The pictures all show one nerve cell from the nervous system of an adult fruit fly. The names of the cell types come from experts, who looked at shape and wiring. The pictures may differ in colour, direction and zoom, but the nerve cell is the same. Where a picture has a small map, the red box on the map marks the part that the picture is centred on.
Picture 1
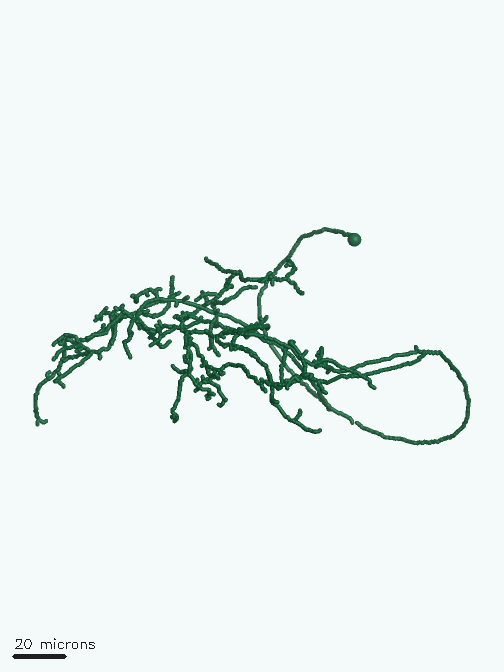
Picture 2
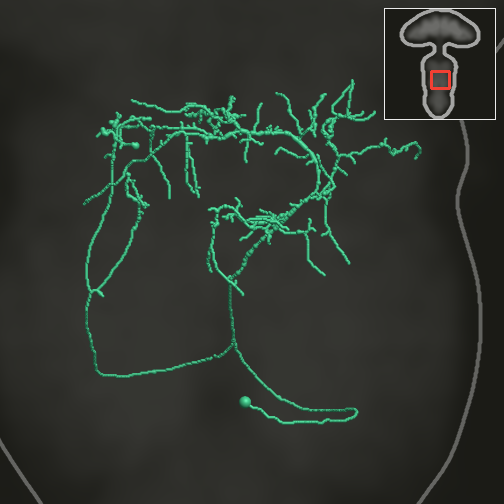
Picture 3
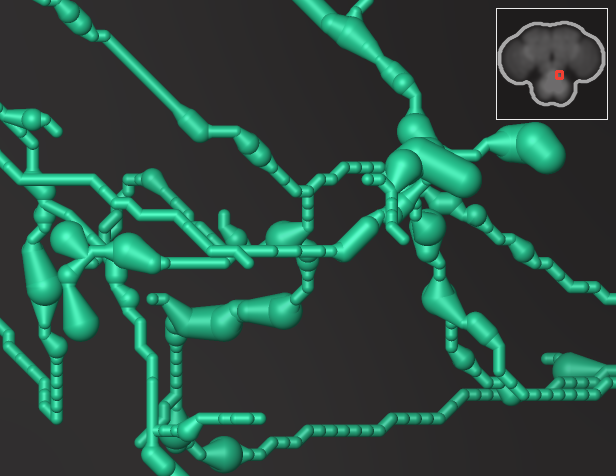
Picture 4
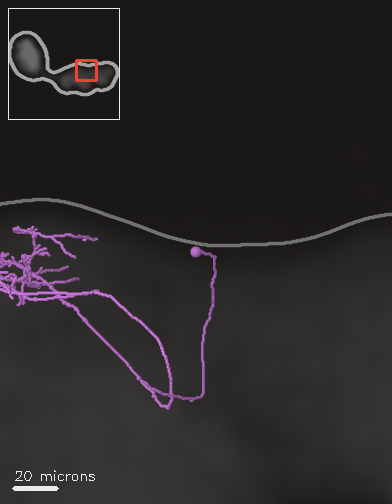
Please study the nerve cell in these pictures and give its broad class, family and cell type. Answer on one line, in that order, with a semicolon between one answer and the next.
nerve-cord intrinsic neuron; hemilineage 19B; IN19B067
